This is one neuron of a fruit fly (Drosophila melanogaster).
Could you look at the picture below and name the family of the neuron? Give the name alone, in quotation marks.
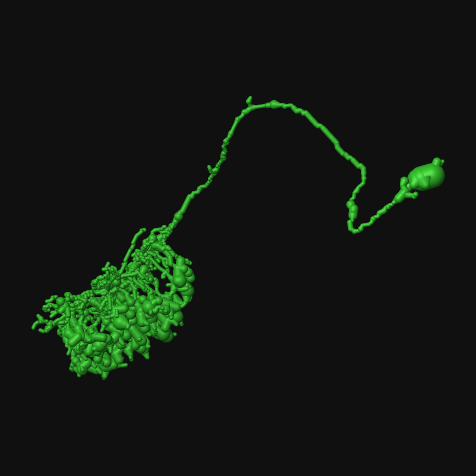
"Dm"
